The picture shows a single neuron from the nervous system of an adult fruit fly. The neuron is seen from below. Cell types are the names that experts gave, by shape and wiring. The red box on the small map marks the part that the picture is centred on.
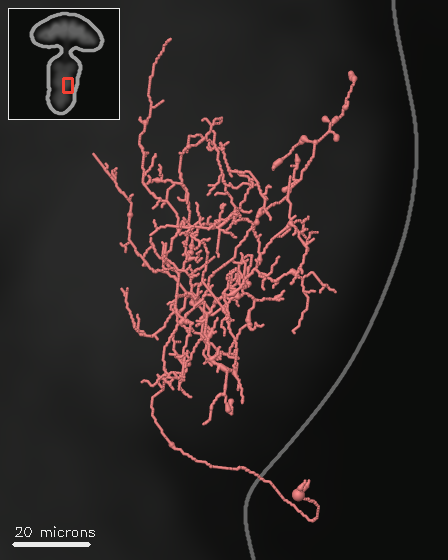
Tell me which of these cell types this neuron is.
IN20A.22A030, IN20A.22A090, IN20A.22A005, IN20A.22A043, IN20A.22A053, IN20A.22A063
IN20A.22A030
